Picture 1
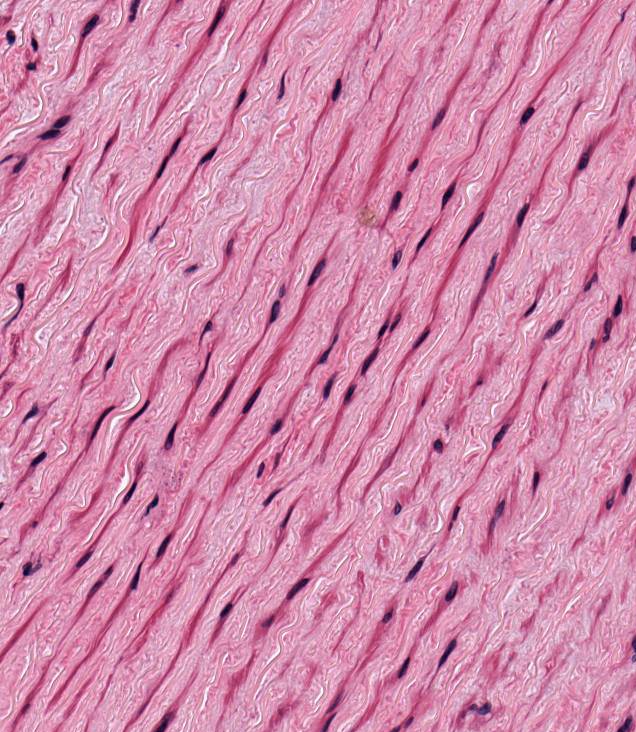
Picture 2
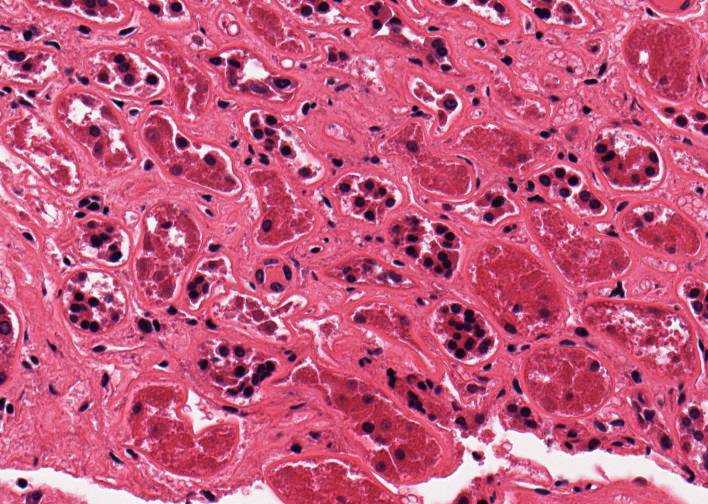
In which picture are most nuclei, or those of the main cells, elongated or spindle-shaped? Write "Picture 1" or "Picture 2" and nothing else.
Picture 1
